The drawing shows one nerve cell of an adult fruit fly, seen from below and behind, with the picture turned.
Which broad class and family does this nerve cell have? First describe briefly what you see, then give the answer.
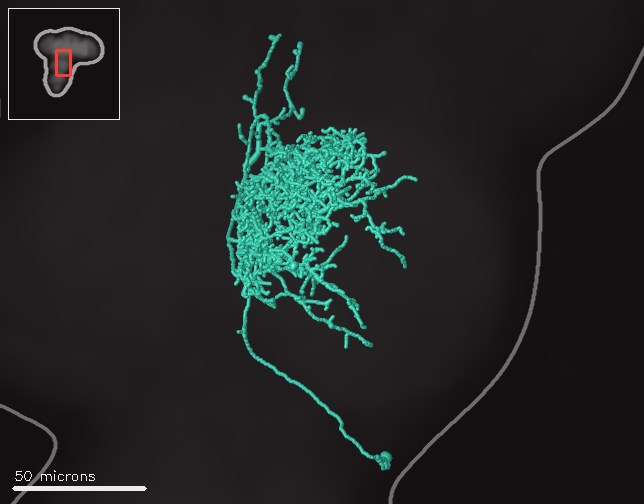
By the scale bar it is about 170 microns tall in this view. Dozens of branch ends can be seen. Its broad class is nerve-cord intrinsic neuron. Its family is hemilineage 23B.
